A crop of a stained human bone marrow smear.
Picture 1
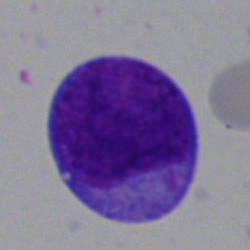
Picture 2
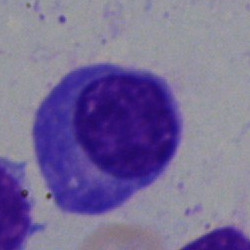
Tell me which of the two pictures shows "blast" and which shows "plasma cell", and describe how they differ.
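The first picture shows the blast, and the second shows the plasma cell. Compare the nuclei first: in the blast it fills most of the cell and sits toward the top, leaving more cytoplasm at the bottom.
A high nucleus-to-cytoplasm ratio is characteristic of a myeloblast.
The plasma cell, by contrast, has plentiful cytoplasm. Next, the chromatin: in the blast it is dark purple and finely mottled rather than in coarse solid blocks, while in the plasma cell it is dark purple and clumped, with small lighter patches between the clumps.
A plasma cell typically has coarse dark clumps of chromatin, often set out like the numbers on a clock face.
Then look beside the plasma cell's nucleus on its lower-left side, where a paler zone of cytoplasm lies.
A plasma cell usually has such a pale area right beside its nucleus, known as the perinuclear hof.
Both show deep blue cytoplasm, in the blast at its edge.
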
